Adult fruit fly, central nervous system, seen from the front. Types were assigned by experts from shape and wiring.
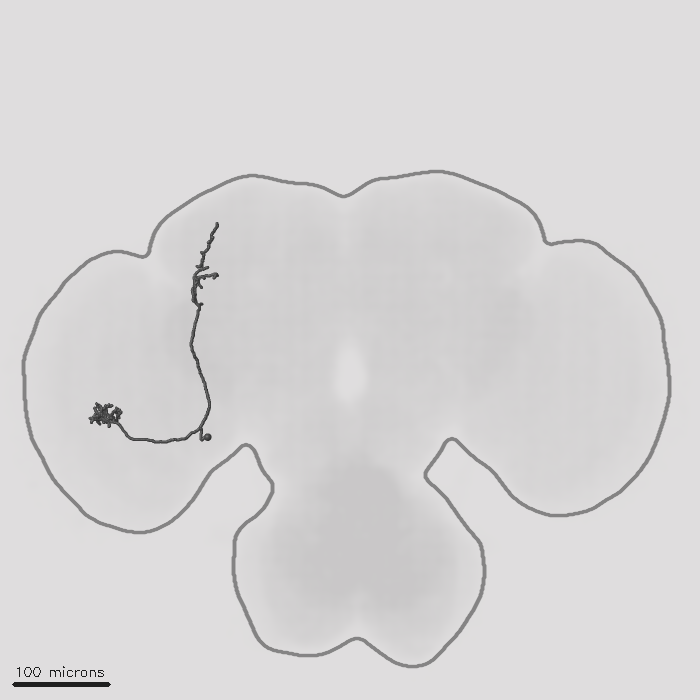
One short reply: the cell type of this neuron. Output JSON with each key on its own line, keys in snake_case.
{
 "cell_type": "MeVP10"
}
